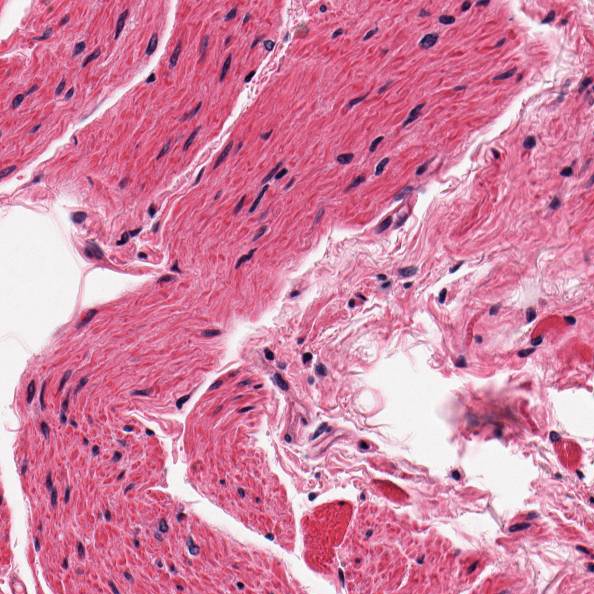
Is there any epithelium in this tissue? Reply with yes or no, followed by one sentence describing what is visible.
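No. No epithelium is present anywhere in the field.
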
